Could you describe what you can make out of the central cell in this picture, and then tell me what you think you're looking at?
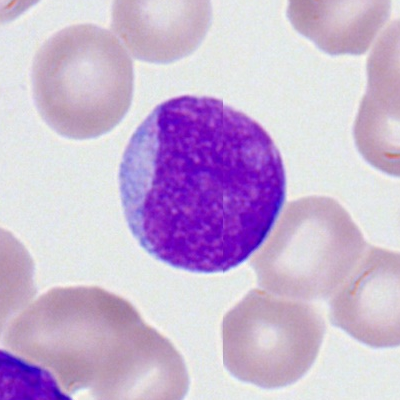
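Checked in order: nucleus, a single unlobed mass; cytoplasm, a narrow pale blue crescent on the left side; granules, none distinct; vacuoles, none seen. Myeloblast is the name for this cell.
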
